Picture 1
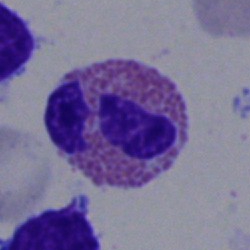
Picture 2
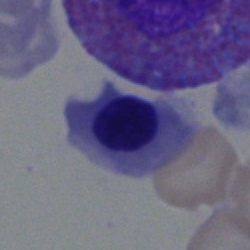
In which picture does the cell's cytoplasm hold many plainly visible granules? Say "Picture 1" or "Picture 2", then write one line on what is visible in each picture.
Picture 1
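What picture 1 shows: Coarse granules fill the cytoplasm all around the nucleus.
What picture 2 shows: The cytoplasm shows no granules.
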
